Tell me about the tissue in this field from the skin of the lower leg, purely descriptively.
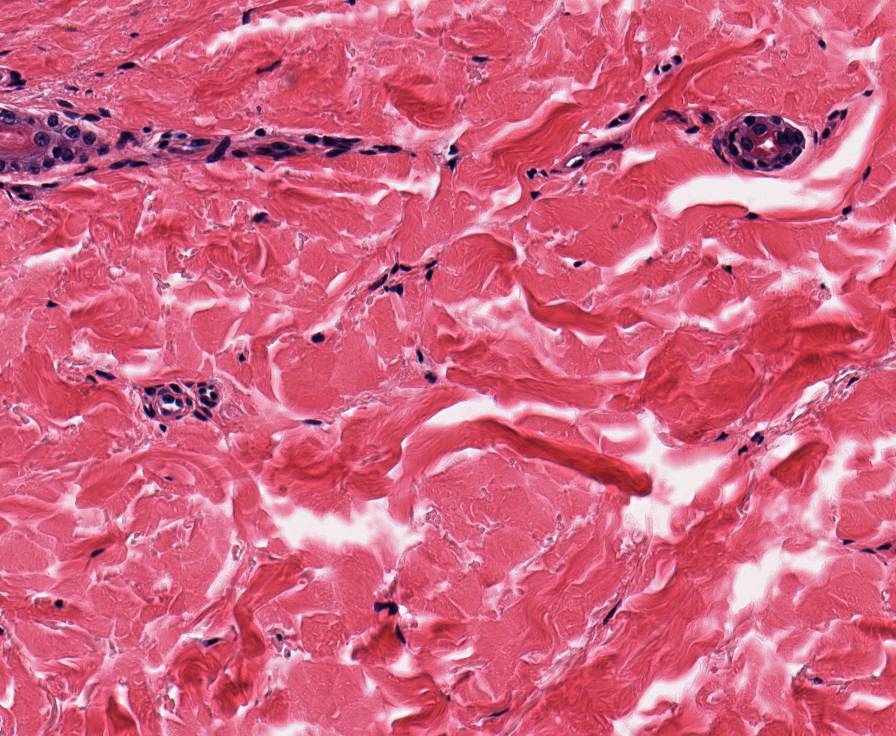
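Notice how sparse the cells are: just scattered thin dark elongated nuclei between the bundles. At upper right, a small vessel cut in cross-section has plump nuclei ringing its wall around a narrow lumen. A line of crowded dark nuclei crosses the upper left roughly horizontally.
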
